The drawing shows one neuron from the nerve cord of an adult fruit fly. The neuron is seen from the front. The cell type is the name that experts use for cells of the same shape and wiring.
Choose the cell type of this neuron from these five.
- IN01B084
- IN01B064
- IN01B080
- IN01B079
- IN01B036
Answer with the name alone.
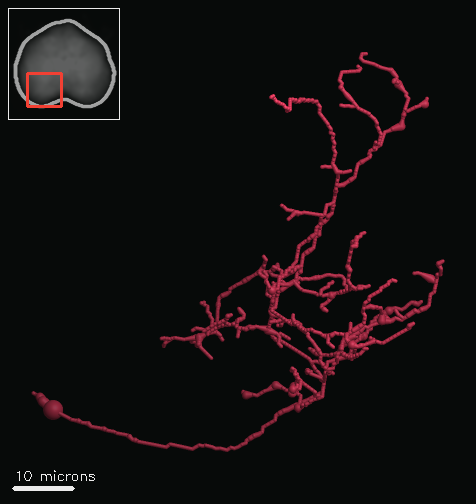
IN01B079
